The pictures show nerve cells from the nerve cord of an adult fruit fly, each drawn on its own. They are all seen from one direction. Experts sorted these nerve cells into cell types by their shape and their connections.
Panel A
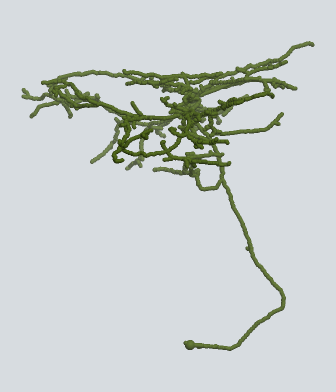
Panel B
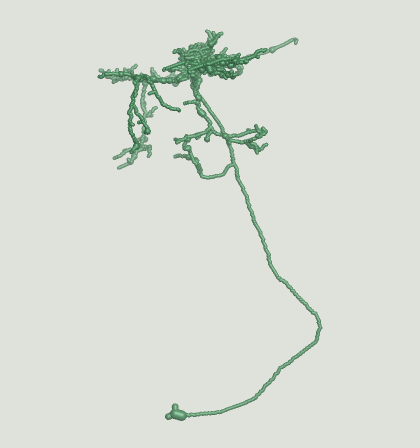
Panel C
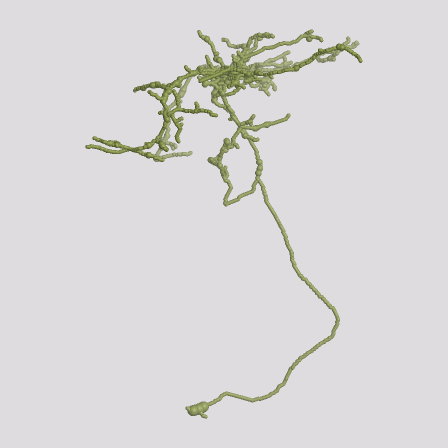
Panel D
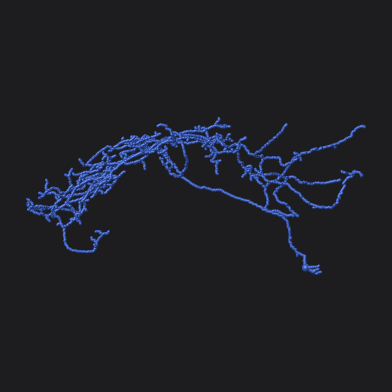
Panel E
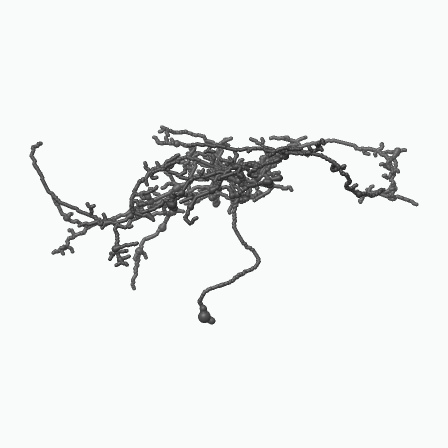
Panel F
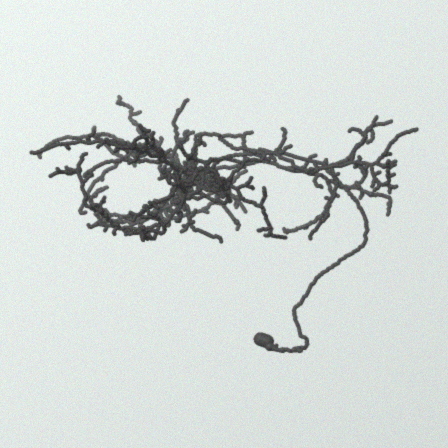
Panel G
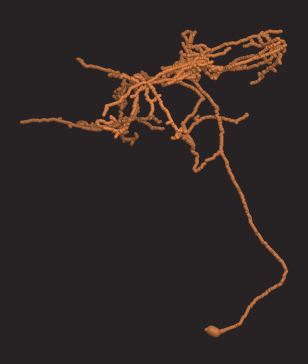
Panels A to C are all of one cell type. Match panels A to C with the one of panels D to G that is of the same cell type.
Panel G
